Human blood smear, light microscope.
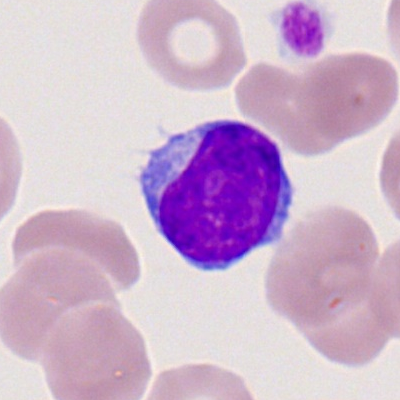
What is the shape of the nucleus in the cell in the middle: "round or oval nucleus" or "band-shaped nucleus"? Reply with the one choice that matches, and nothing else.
Round or oval nucleus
